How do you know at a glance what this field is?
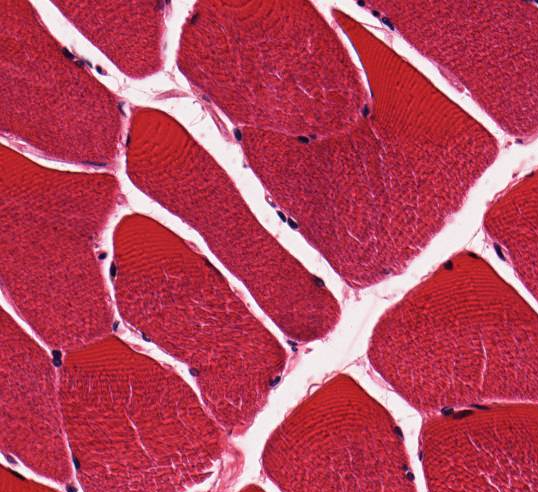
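The field shows skeletal muscle. Large, closely packed fibre profiles, rounded to polygonal, fill it, separated by narrow pale bands, and their cytoplasm is deeply and evenly eosinophilic.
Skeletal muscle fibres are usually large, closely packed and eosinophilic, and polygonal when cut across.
Their nuclei are small, dark and flattened, lying at the fibre edges just under the cell margin, and no fibre has a central nucleus.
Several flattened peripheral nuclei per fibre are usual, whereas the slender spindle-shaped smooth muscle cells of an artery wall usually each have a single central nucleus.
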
